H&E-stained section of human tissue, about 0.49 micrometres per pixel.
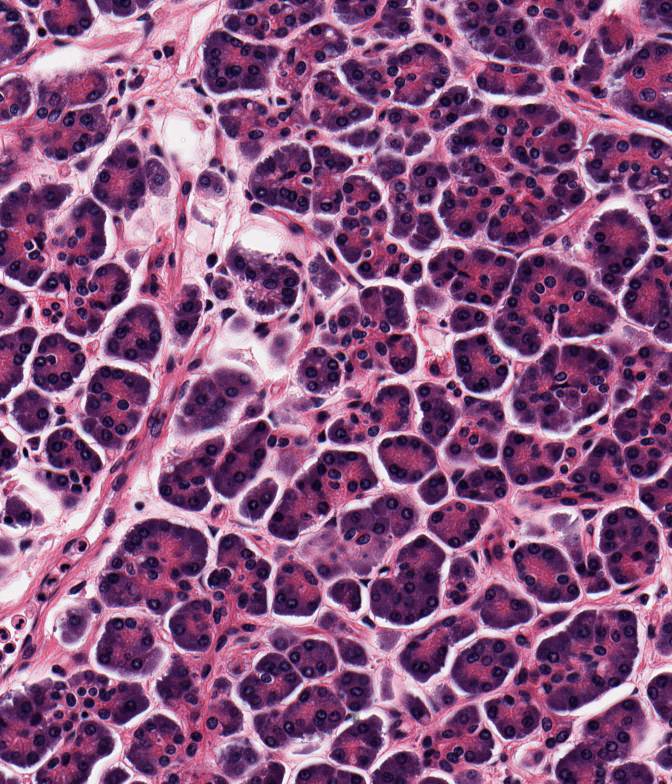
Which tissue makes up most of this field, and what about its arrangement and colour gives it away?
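This is exocrine pancreas. See how closely packed rounded acini, grouped into lobules, fill nearly the whole field.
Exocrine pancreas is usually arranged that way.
Now look at a single acinus: the acinar cell cytoplasm is deep purple at the base and pinker toward the centre, and the small, round, dark nuclei sit toward the base.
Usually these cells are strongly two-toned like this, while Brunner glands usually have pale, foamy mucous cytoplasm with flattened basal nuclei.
Thin pink fibrous septa with spindle-shaped nuclei cross the upper left and left side obliquely.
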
